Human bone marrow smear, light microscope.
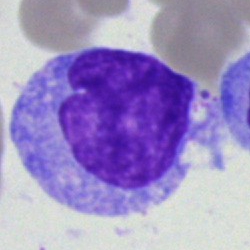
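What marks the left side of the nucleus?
A notch.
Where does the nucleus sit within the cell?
Off-centre, toward the upper right; the widest band of cytoplasm lies on its left and lower sides.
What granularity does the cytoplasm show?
Only faint fine granularity, with no coarse granules.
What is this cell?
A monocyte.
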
